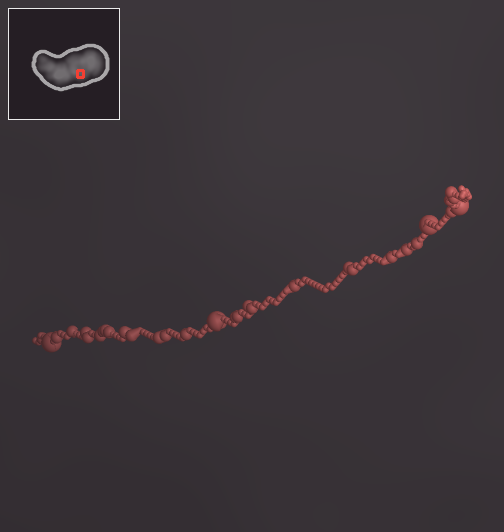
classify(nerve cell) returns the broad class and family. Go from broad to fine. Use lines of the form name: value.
broad class: sensory neuron entering the brain
family: class mechanosensory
